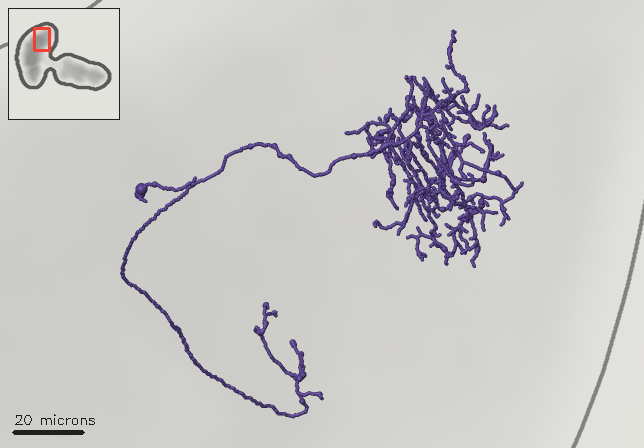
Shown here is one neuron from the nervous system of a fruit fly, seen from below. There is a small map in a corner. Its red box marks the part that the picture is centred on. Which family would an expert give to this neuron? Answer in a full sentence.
The family is MeLo.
